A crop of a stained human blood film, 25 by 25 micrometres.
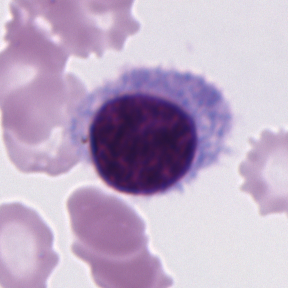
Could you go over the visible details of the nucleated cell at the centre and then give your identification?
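Checking the border: the edge is ragged, with fine hair-like projections around much of it. Checking the nucleus: its edge is smooth, without notch or fold, and no nucleoli can be seen. Checking the cytoplasm: no distinct coarse purple granules. The cell is a hairy cell.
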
